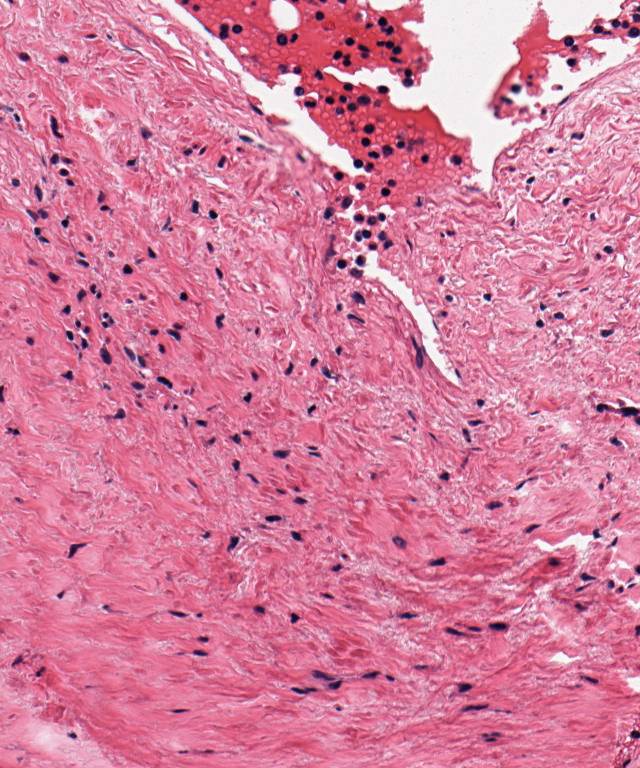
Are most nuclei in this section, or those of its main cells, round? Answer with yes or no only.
No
